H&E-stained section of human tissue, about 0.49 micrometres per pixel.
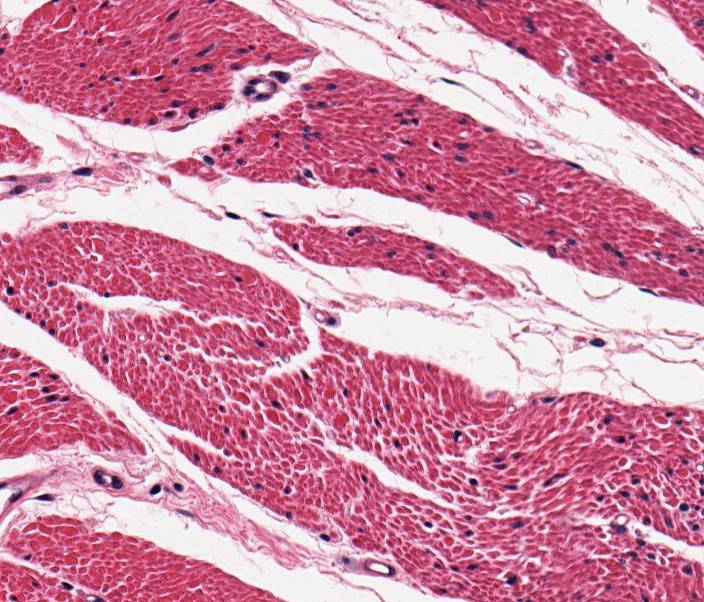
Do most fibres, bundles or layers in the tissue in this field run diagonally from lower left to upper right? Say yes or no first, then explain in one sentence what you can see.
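No. The tissue forms elongated bundles that run diagonally from the upper left towards the lower right of the field.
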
